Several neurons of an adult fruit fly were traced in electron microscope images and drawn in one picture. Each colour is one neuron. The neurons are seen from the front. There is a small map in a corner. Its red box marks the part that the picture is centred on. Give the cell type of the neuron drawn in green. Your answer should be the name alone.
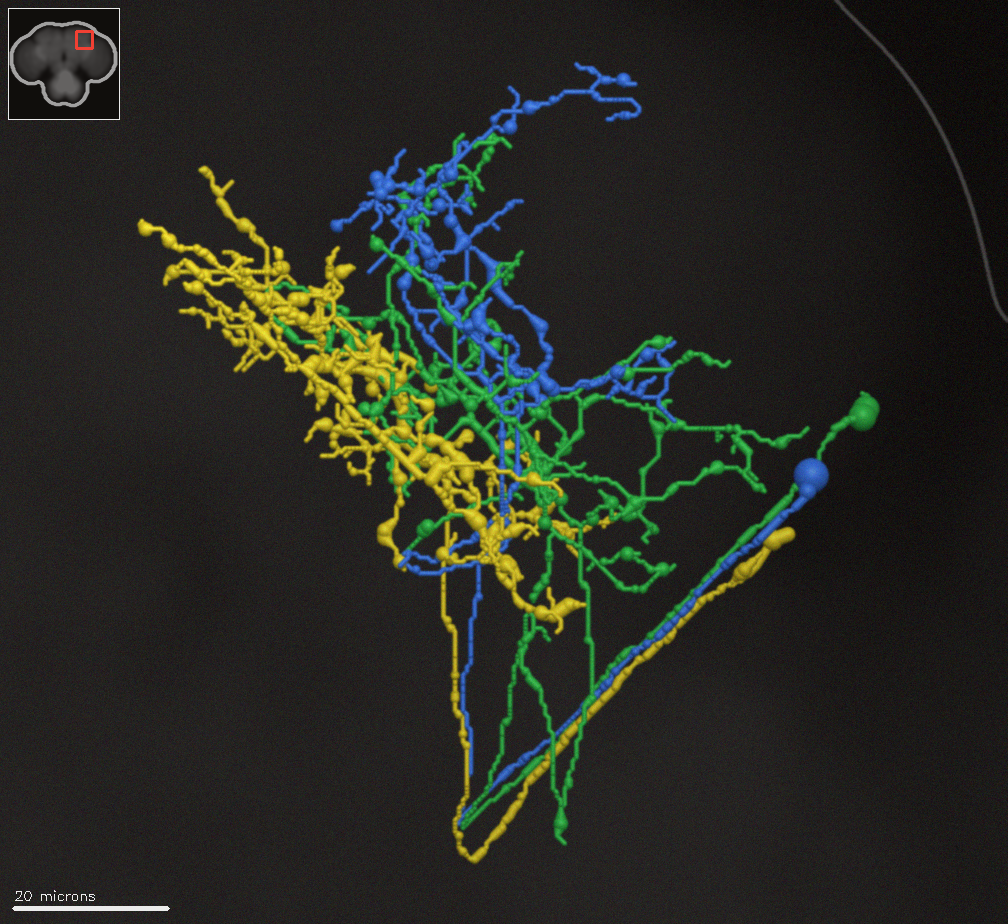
LHPV2a3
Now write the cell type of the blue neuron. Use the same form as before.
LHPV2a4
